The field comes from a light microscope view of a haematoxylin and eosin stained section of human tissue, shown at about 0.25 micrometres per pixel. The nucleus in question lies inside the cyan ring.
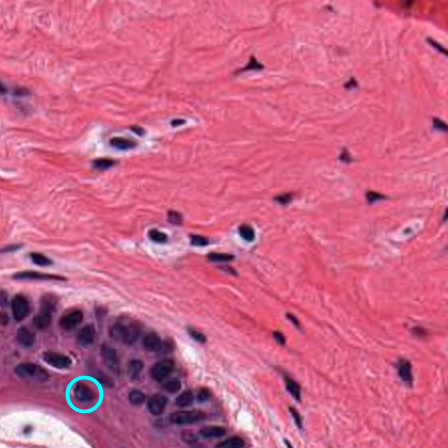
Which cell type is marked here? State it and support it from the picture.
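This is a keratinocyte. The nucleus is oval, dark and solidly stained, about the same size as the neighbouring nuclei in the cluster. Little cytoplasm is visible around the nucleus; it is pinkish-purple, and its outline cannot be separated from the adjacent cells. The cell sits at the outer edge of a crowded cluster of dark nuclei, where the cluster meets a smooth pink band.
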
